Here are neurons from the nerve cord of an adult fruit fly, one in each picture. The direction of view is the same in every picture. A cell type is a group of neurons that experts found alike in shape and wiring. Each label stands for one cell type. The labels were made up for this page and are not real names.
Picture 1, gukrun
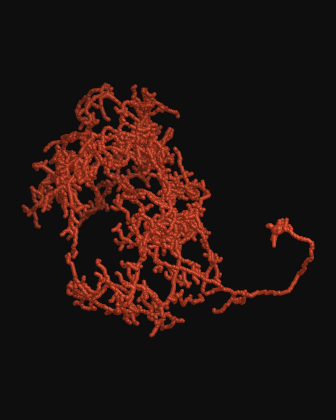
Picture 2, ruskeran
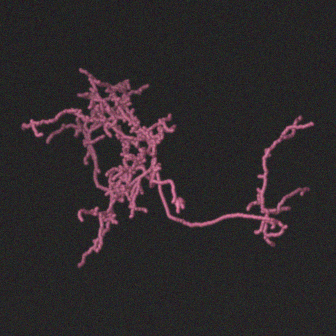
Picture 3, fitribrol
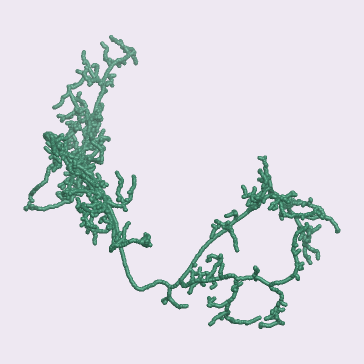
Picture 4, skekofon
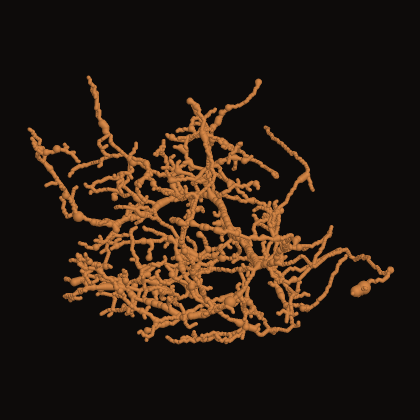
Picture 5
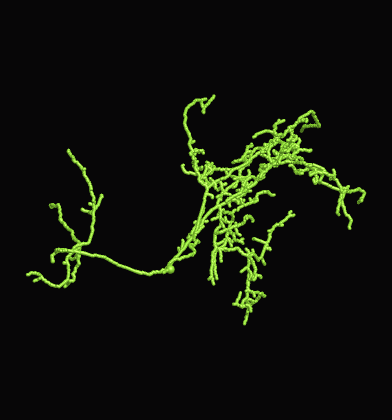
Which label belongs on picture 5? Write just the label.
ruskeran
